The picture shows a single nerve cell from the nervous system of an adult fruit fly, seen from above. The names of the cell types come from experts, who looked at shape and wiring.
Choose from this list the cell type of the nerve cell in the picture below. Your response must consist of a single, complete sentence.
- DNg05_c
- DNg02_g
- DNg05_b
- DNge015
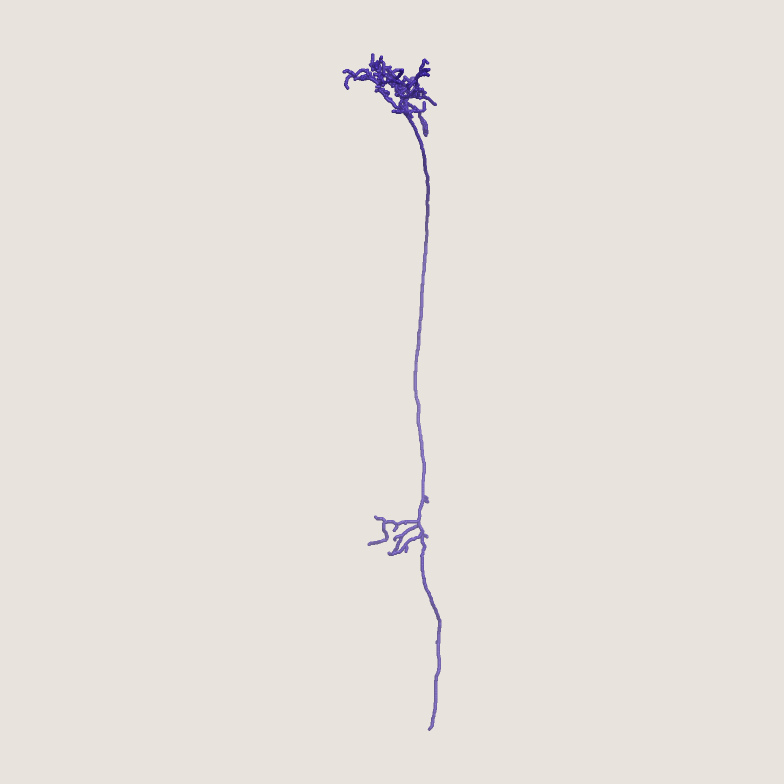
This nerve cell has been assigned cell type DNge015.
